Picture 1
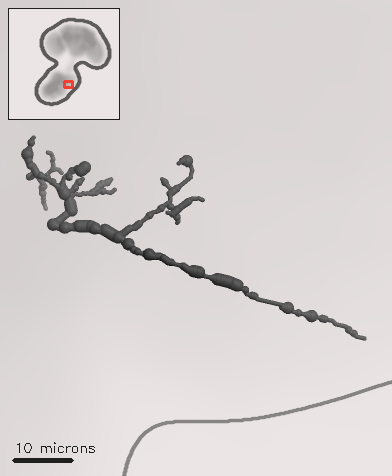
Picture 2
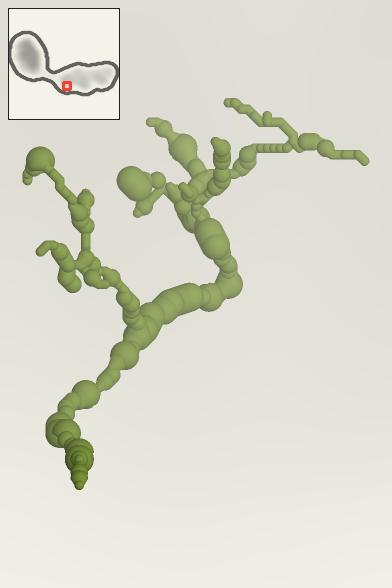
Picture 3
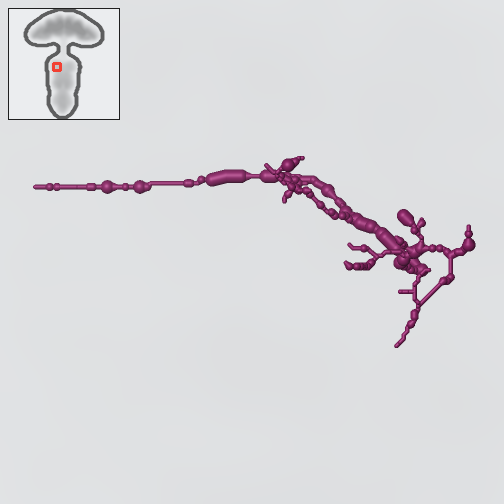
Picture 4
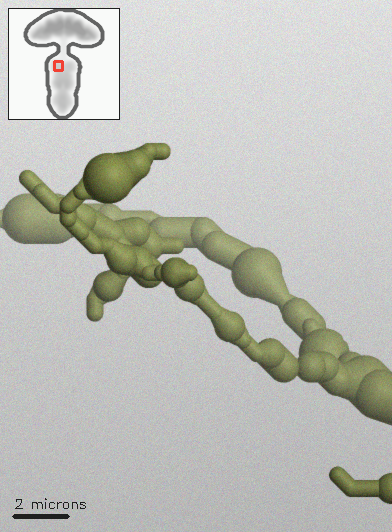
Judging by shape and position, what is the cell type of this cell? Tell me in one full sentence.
The type assigned to this neuron is LgLG3.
